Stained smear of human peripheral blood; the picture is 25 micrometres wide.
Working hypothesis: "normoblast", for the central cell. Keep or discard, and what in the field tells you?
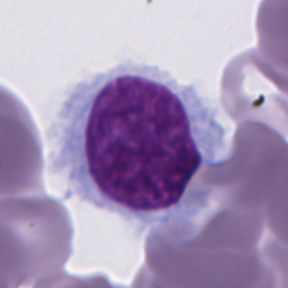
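At its edge the cytoplasm is fuzzy, with fine, short hair-like projections. The chromatin is dark purple and mottled, with darker and lighter patches.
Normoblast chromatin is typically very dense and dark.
That patchy pattern counts against normoblast. The pale blue cytoplasm forms a wider rim left of the nucleus than right.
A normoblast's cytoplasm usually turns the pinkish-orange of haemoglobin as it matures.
None shows here.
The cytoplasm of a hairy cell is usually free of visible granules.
No coarse granules lie in this cytoplasm, in keeping with hairy cell. The cell is a hairy cell, not a normoblast.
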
